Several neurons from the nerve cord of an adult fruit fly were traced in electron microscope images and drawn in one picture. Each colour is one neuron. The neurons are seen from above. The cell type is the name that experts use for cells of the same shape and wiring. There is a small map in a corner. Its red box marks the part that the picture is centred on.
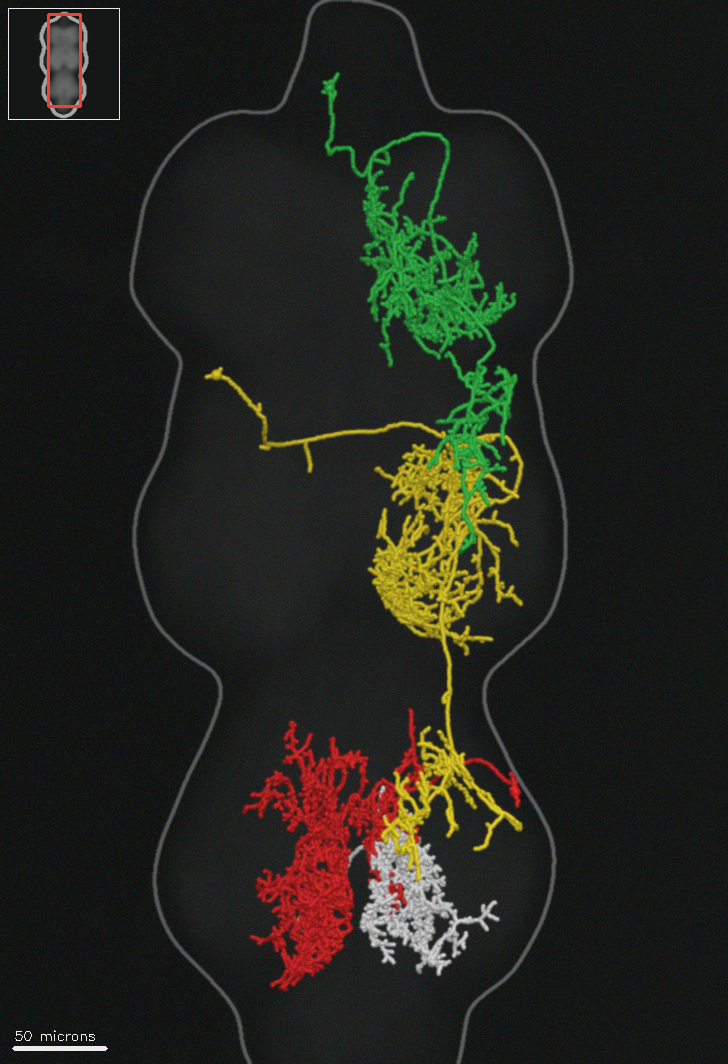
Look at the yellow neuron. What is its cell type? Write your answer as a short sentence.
The cell type is IN01A011.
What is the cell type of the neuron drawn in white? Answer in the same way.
The cell type is IN13B025.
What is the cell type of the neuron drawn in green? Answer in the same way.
The cell type is IN01A024.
